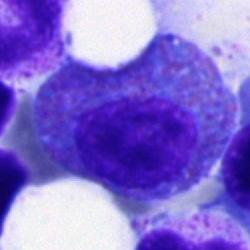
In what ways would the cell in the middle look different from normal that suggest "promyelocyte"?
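What fits a promyelocyte here are the fine reddish-purple granules scattered through the cytoplasm.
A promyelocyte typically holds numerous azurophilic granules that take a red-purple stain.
The cytoplasm holding those granules is abundant and bluish, and I find no vacuoles in it. The nucleus sits off-centre, toward the lower part of the cell.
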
